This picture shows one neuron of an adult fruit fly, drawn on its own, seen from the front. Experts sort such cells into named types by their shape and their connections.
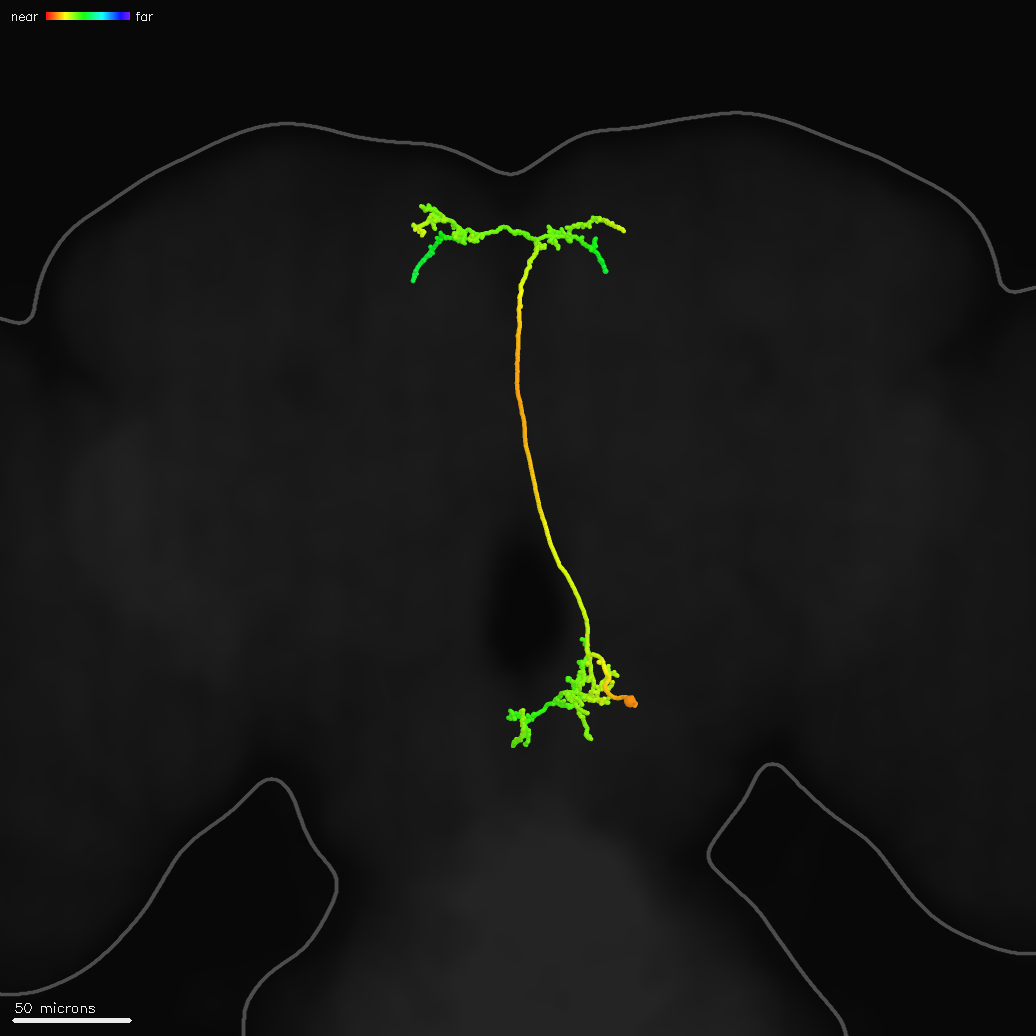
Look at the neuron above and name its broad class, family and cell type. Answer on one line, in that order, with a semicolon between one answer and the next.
central-brain intrinsic neuron; hemilineage FLAa2; SMP731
